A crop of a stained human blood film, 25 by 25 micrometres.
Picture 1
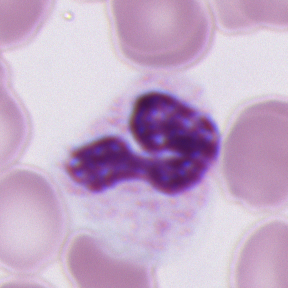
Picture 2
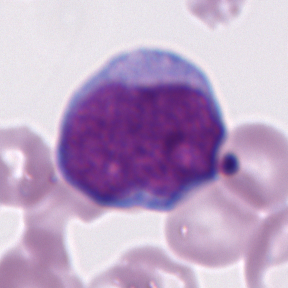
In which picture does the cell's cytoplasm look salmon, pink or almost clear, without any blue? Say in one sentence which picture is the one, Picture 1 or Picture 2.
It is the cell of picture 1 whose cytoplasm is pink, salmon or almost colourless, without blue or grey.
